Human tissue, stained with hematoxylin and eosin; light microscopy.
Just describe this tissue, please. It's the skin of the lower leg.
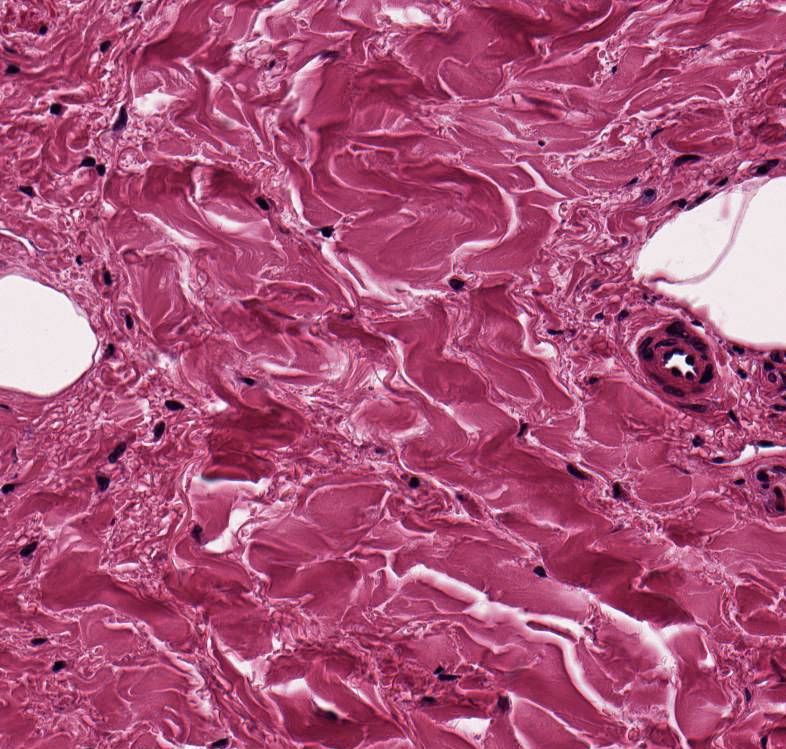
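So: thick, deeply pink collagen bundles fill most of the field, running in many directions. Nuclei are sparse: small, dark, spindle-shaped, lying singly between bundles. At the right, below the upper right clear space, a small vessel: thick cellular wall, narrow lumen. Around it and the clear spaces, fibres are finer, looser and richer in nuclei.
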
